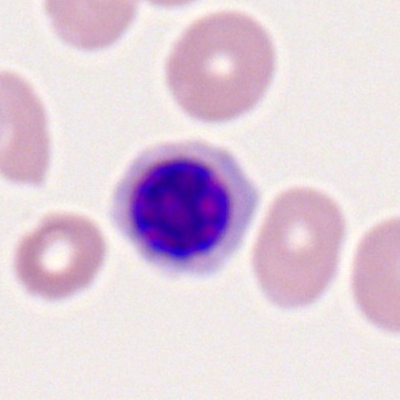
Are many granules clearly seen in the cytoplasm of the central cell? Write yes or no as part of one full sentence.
No, no visible granules are present in the cytoplasm of the cell.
